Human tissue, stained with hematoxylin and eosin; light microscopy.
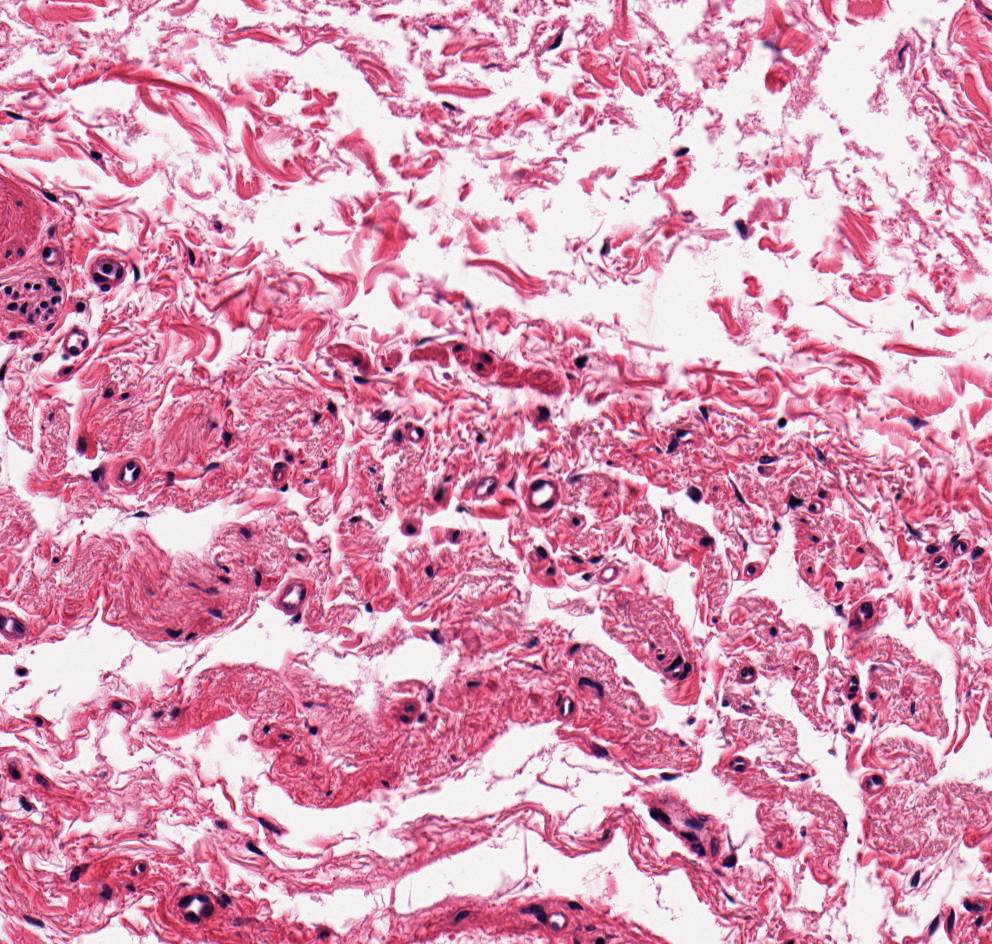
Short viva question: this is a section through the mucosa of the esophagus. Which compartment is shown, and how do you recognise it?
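I'd call this loose connective tissue. Collagen bundles sit apart across wide clear spaces, and in the upper third they thin to small, loosely scattered wavy fragments.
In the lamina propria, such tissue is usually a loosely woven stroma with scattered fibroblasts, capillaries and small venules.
Small round vessels with narrow lumens sit among the bundles in the middle and lower parts.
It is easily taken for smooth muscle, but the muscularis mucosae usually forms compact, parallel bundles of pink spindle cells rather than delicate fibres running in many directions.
No surface epithelium appears.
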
